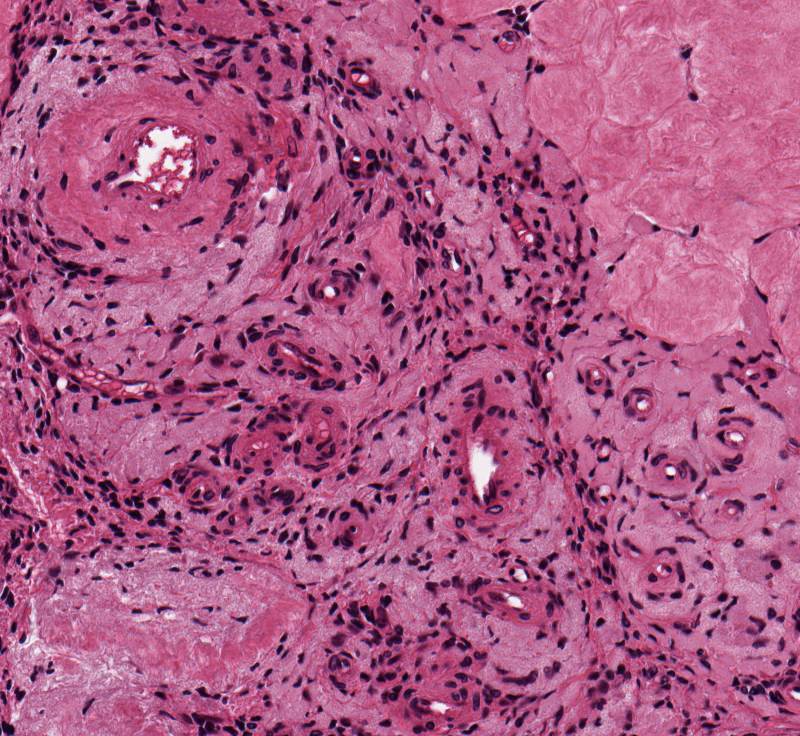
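Ovary in a haematoxylin and eosin stained field, checked point by point. First, vessels: many small ones fill the field, each wrapped in concentric layers of spindle cells forming whorls. Next, nuclei: most are dark and elongated or spindle-shaped, not round. Then epithelium: none anywhere. Last, fat cells: none present.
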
